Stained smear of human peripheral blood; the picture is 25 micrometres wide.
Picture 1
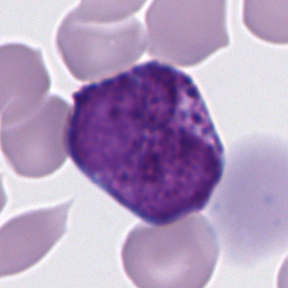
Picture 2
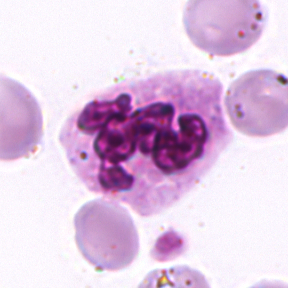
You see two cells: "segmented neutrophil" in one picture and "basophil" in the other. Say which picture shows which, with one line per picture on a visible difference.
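In picture 1 we see a basophil: Only a very thin rim of cytoplasm is visible at the cell edge.
In picture 2 we see a segmented neutrophil: The cytoplasm is plentiful and pale pinkish-lilac.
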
